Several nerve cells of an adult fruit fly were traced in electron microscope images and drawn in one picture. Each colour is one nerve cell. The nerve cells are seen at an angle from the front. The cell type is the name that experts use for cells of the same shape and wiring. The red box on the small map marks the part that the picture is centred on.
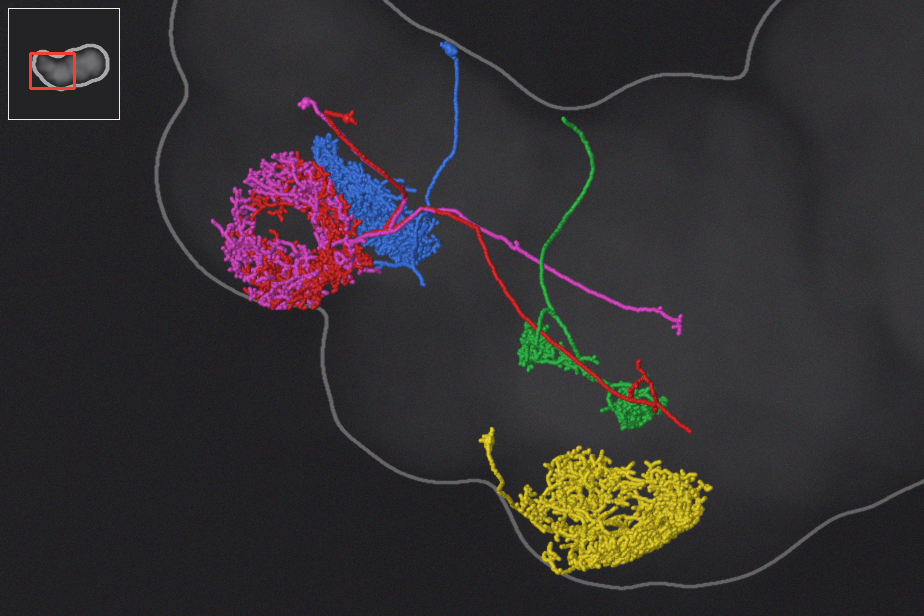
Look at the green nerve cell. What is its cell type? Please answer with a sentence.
The cell type is IN23B037.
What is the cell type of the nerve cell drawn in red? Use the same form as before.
The cell type is IN23B020.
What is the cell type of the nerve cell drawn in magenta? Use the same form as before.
The cell type is IN23B023.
